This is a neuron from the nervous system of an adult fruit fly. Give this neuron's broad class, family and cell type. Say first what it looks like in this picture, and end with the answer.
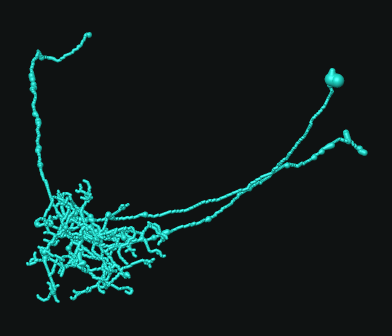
The cell body can be seen at the upper right of the picture. The picture shows dozens of branch ends. It is a central-brain intrinsic neuron. The family is hemilineage WEDa2. The cell type is WED031.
